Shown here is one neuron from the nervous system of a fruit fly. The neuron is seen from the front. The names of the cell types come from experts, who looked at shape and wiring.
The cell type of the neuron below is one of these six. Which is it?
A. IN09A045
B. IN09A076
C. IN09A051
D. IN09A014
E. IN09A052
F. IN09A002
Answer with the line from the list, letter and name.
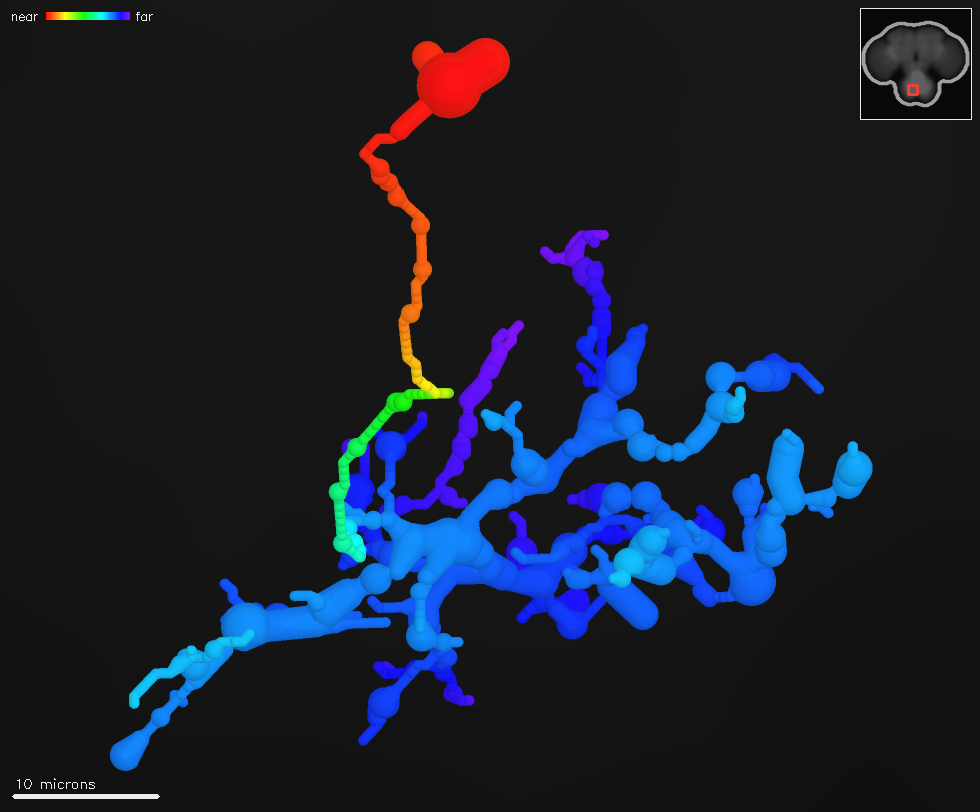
E. IN09A052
